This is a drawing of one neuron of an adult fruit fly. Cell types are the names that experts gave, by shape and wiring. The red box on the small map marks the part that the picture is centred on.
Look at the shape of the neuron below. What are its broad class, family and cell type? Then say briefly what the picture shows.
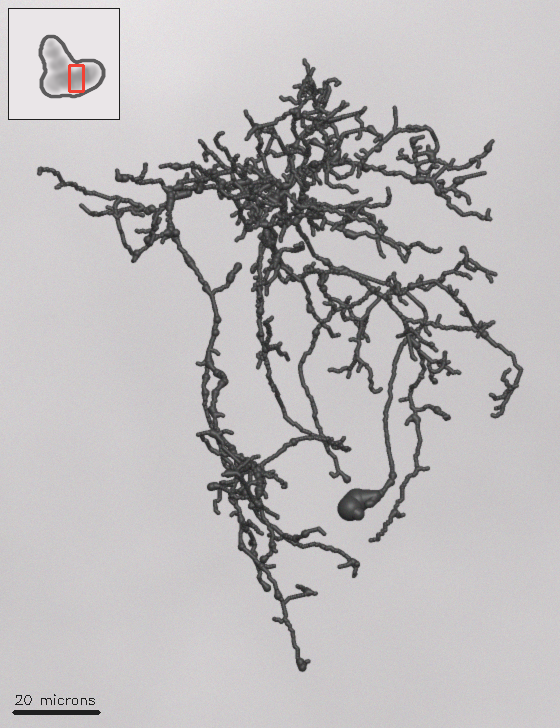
Its broad class is central-brain intrinsic neuron. The family is hemilineage SMPad2. The cell type is SMP079. By the scale bar it is about 140 microns tall in this view. The picture shows more than a hundred branch ends.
